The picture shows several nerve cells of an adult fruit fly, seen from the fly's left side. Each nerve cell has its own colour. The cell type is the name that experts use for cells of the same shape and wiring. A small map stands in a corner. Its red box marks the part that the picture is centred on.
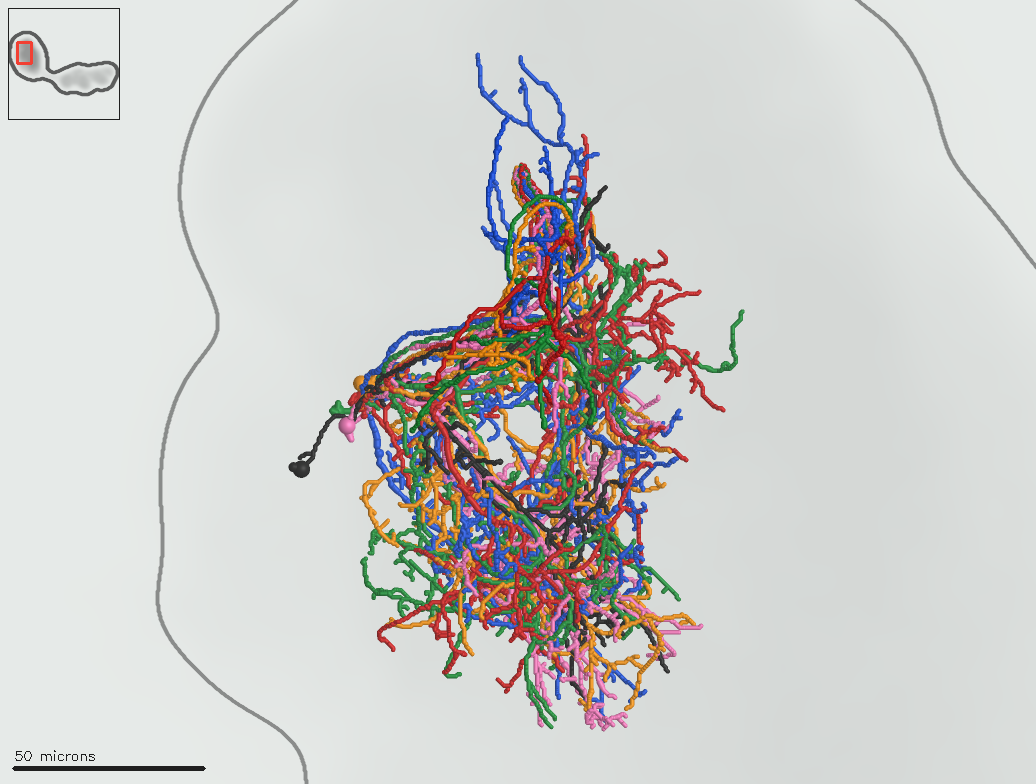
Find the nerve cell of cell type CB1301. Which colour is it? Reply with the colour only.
green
